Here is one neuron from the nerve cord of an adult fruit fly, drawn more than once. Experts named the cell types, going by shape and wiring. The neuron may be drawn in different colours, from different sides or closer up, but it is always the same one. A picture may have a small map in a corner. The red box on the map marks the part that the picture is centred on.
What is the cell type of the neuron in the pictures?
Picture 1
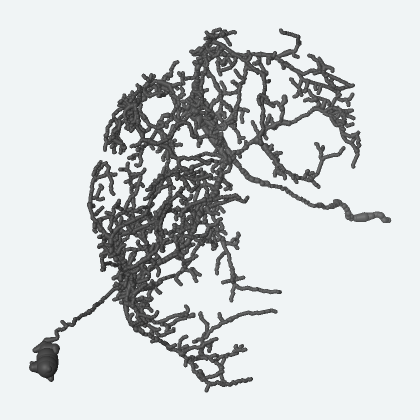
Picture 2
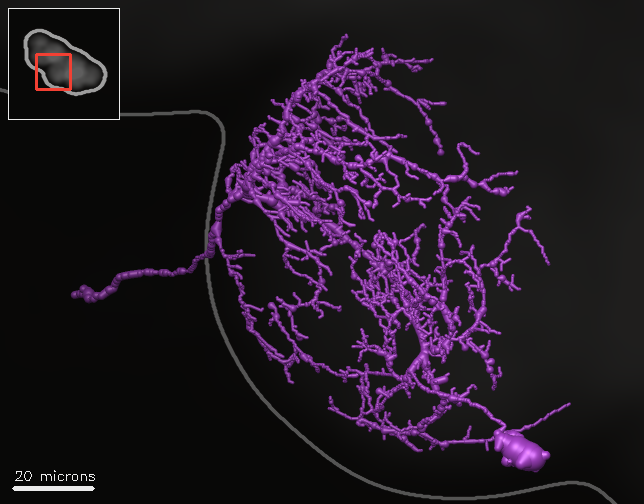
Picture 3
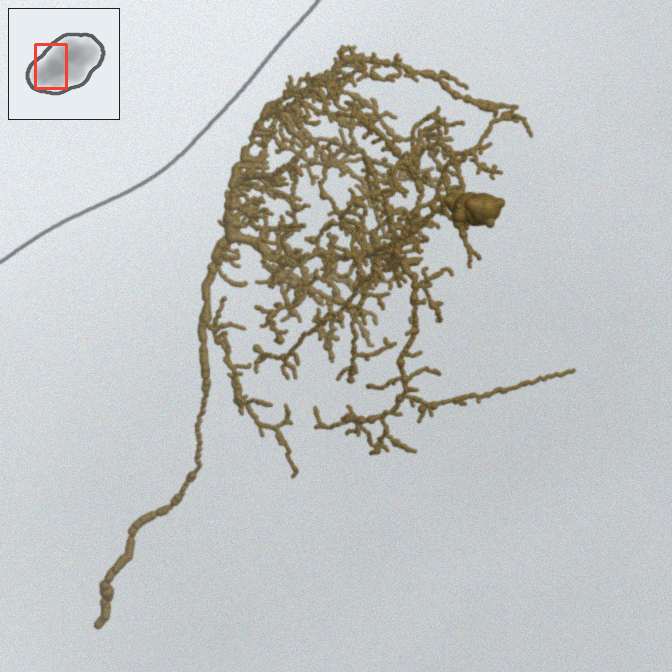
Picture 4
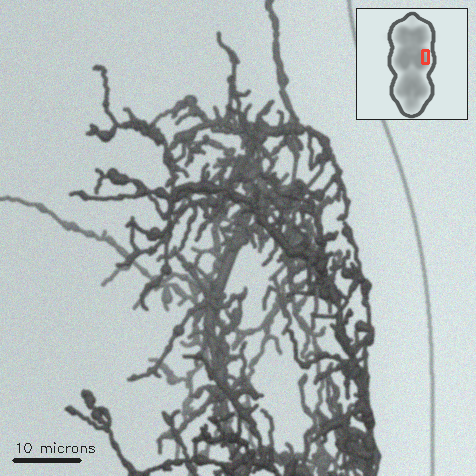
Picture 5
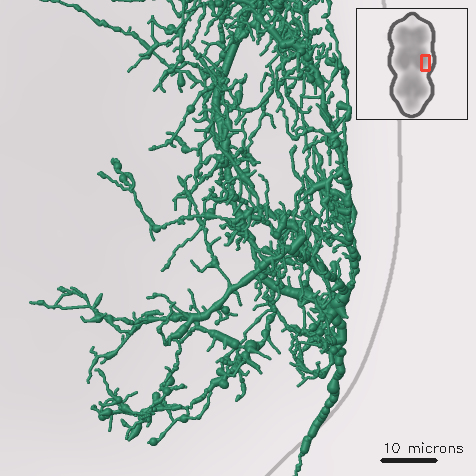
Pleural remotor/abductor MN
